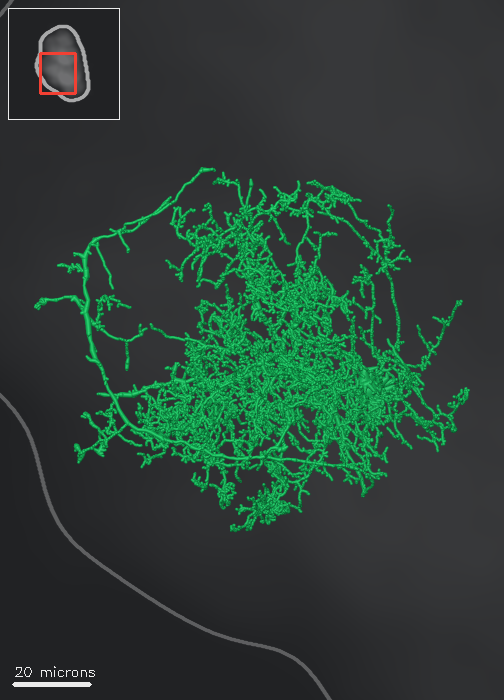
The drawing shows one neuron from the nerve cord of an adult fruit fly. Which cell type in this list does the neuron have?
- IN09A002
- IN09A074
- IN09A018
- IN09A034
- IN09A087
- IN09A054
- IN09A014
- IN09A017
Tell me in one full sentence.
The neuron is of cell type IN09A002.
